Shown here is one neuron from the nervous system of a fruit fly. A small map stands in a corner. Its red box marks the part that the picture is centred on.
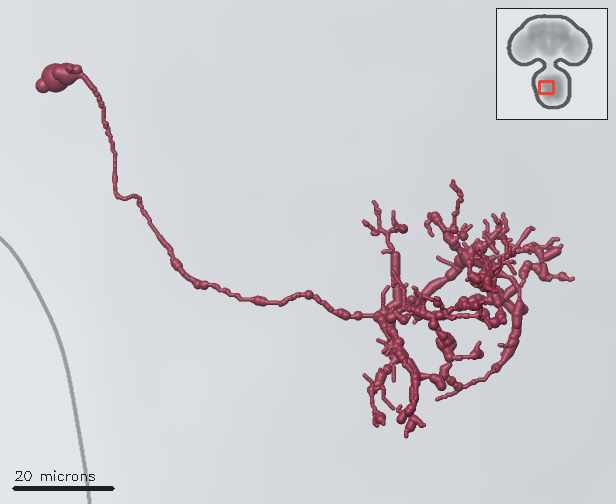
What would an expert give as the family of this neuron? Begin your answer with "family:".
family: hemilineage 09A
